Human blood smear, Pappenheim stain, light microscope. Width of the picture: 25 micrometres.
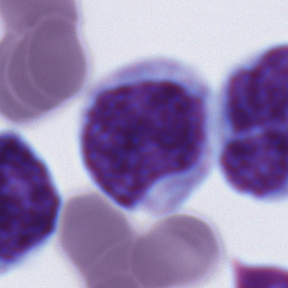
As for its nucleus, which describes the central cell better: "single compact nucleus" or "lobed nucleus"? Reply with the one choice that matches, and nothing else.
Single compact nucleus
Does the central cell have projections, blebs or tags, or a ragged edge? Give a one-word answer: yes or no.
No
